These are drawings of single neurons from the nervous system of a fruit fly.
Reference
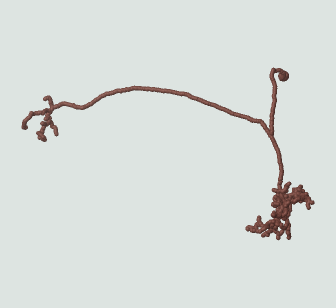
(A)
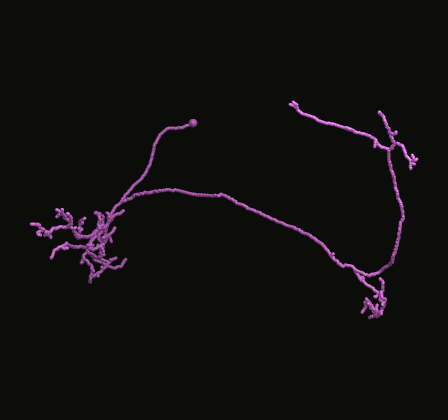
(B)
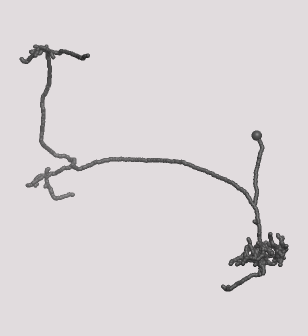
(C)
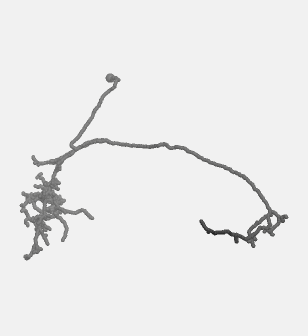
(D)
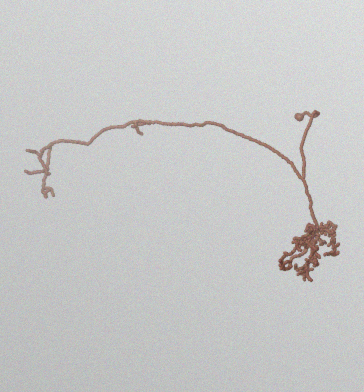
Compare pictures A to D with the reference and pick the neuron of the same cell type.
Picture D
